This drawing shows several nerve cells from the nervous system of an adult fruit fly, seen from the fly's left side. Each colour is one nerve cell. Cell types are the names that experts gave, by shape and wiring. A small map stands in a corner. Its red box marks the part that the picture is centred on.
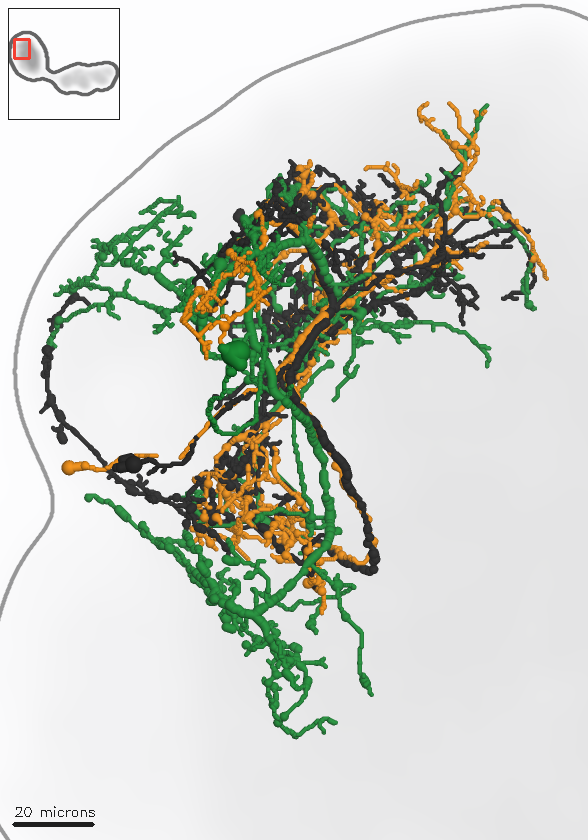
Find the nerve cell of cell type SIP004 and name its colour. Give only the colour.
green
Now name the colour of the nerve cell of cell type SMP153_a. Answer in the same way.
black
